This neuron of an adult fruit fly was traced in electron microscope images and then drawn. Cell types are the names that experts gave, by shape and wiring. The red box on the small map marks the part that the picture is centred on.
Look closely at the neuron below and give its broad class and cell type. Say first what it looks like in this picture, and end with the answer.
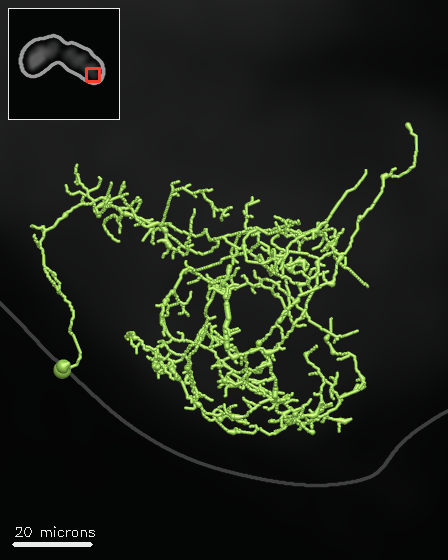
By the scale bar it is about 100 microns wide in this view. As drawn here it is about as wide as it is tall. This is a nerve-cord intrinsic neuron. The cell type is INXXX372.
